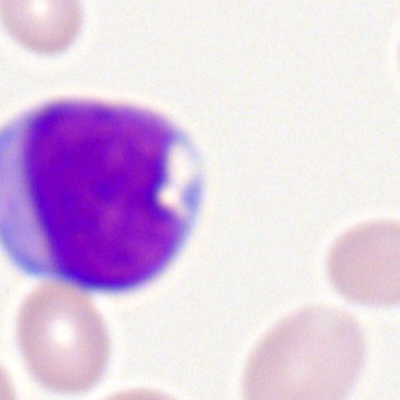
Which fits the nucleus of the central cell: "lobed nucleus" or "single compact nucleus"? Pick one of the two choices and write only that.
Single compact nucleus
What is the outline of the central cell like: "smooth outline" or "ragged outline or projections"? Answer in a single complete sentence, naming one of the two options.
Smooth rather than rough is the outline of this cell.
